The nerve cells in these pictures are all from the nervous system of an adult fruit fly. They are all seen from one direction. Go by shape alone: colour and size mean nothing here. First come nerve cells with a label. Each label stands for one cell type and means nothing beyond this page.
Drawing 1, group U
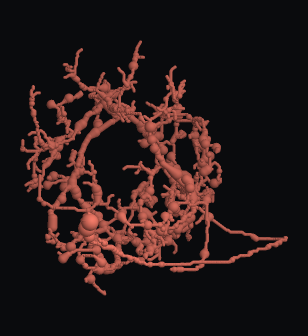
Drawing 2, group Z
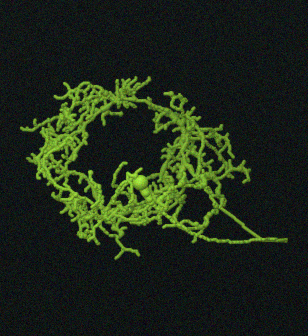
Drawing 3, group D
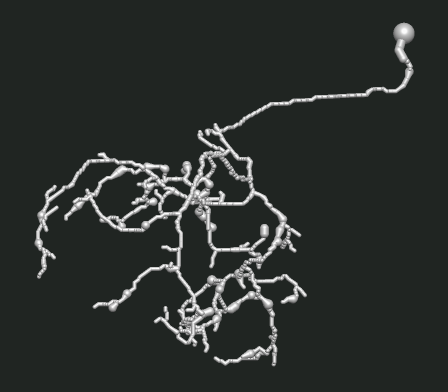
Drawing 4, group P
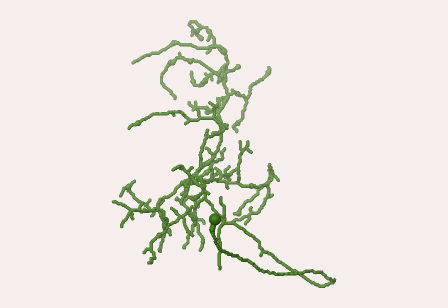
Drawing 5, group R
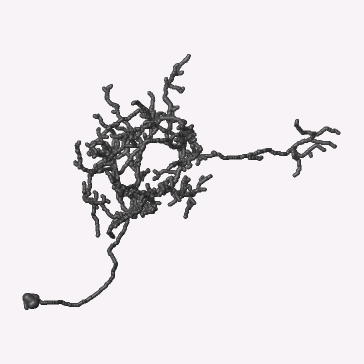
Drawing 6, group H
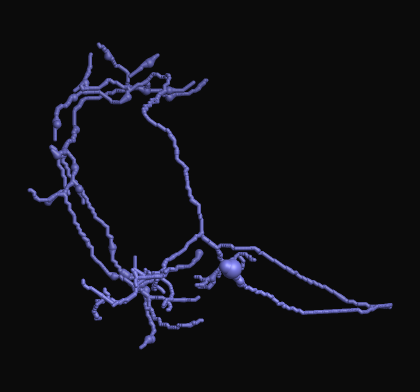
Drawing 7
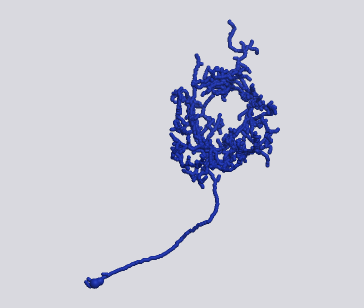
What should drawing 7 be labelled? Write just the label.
group R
